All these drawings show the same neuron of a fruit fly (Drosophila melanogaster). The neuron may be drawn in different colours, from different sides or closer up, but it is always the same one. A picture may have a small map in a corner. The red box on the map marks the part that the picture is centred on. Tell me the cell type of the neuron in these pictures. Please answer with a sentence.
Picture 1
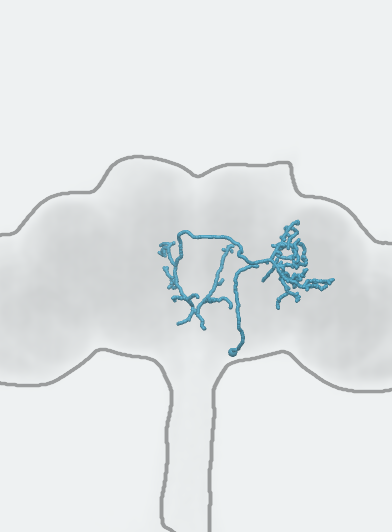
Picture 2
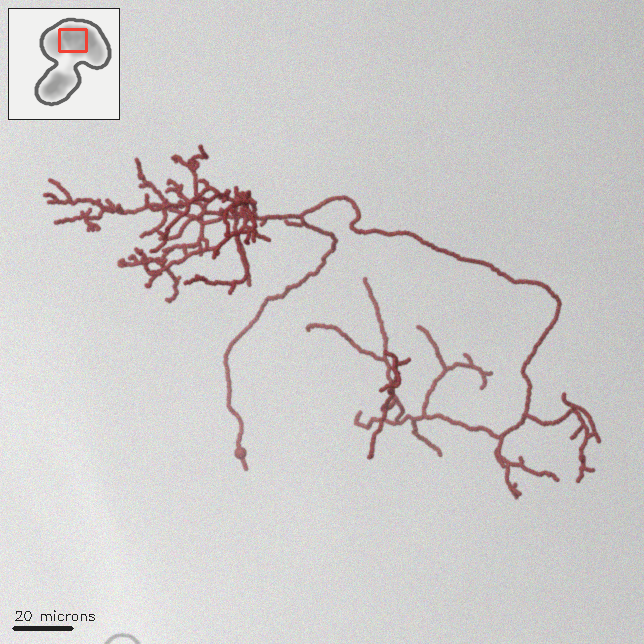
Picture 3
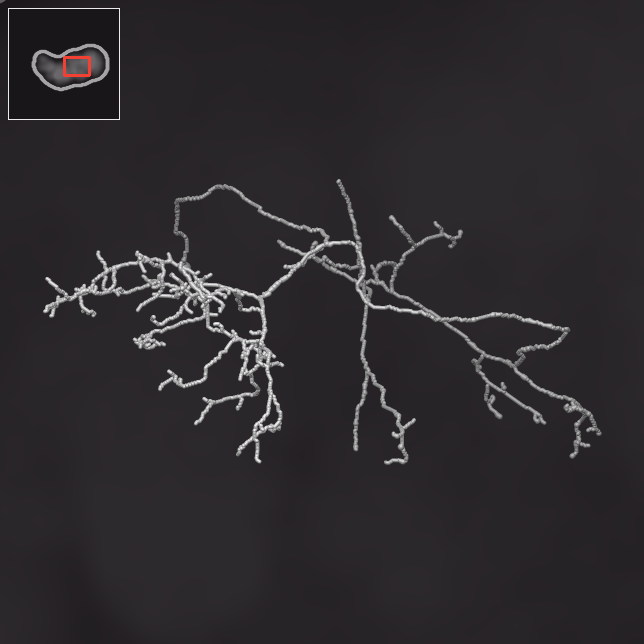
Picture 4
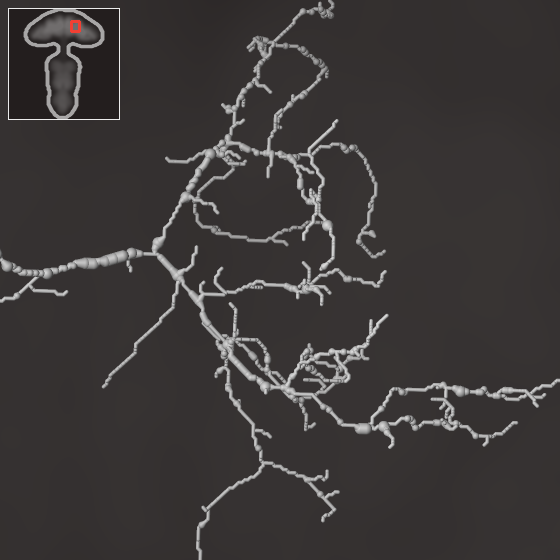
The cell type is PVLP144.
